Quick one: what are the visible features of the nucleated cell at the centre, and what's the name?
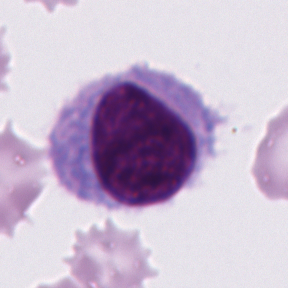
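Along the upper and right margin I notice small irregular cytoplasmic projections. The nucleus is a single rounded mass with no lobes, and I can't make out any nucleoli. Nor are distinct granules visible in the cytoplasm. This is a hairy cell.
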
